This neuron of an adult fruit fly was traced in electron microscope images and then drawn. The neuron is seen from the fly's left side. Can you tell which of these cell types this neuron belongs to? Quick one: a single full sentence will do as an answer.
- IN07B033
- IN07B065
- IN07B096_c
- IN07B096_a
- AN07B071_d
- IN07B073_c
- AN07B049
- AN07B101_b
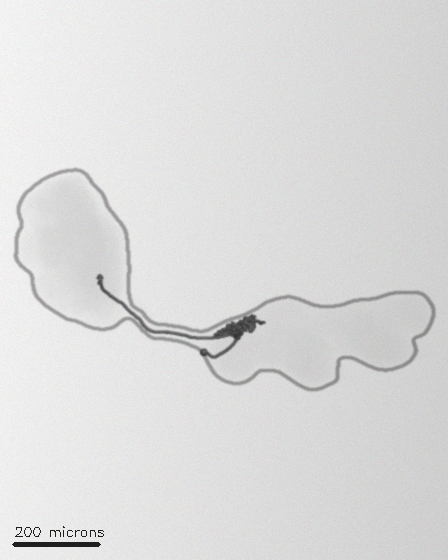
It is AN07B071_d that names the cell type of this neuron.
